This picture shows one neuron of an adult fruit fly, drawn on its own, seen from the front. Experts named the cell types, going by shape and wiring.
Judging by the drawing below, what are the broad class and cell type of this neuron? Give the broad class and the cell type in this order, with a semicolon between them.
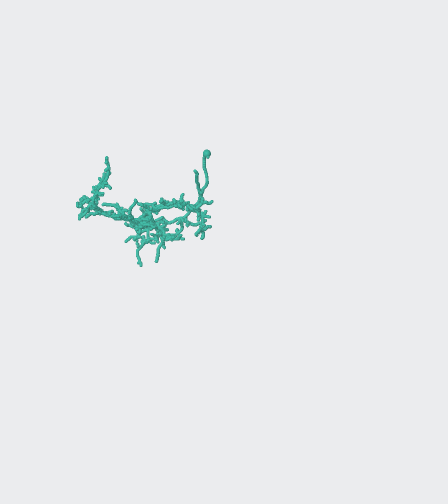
central-brain intrinsic neuron; PLP143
